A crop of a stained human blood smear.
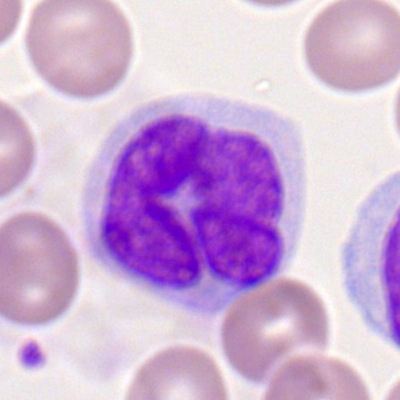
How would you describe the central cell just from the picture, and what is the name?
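First, deep clefts fold the nucleus into about four lobes arranged around a small pale central gap. Second, a pale lilac-grey rim of cytoplasm surrounds it on all sides. Third, that cytoplasm shows neither distinct granules nor vacuoles. The cell is a monocyte.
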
